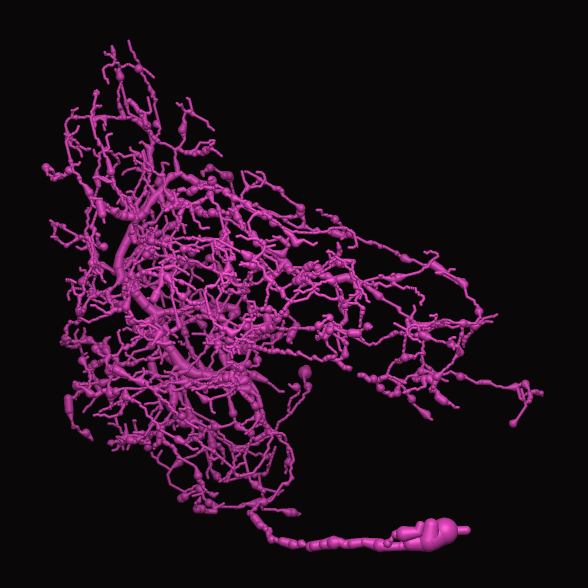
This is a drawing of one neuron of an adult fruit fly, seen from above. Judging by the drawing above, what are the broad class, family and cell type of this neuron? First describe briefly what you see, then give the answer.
Its cell body lies at the lower right of the picture. The picture shows more than a hundred branch ends. It is a central-brain intrinsic neuron. The family is hemilineage ALl1_dorsal. The cell type is lLN2X02.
